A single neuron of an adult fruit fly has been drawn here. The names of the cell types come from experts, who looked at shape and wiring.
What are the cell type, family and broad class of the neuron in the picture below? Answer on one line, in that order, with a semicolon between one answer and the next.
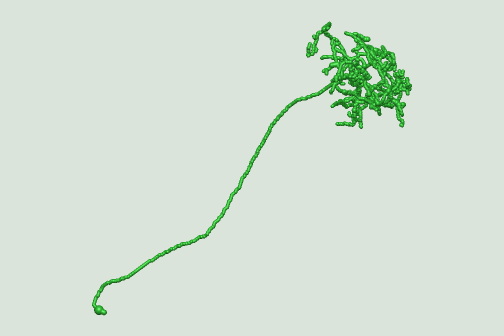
AVLP550_b; hemilineage VLPp1; central-brain intrinsic neuron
